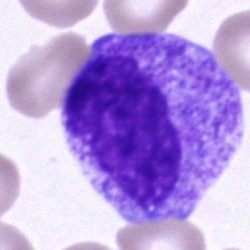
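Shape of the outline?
Somewhat angular, flattened stretches rather than a smooth circle.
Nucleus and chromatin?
Nucleus off-centre toward the left; chromatin deep purple, mottled with darker clumps.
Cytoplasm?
Densely scattered with fine purple granules.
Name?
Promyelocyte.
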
